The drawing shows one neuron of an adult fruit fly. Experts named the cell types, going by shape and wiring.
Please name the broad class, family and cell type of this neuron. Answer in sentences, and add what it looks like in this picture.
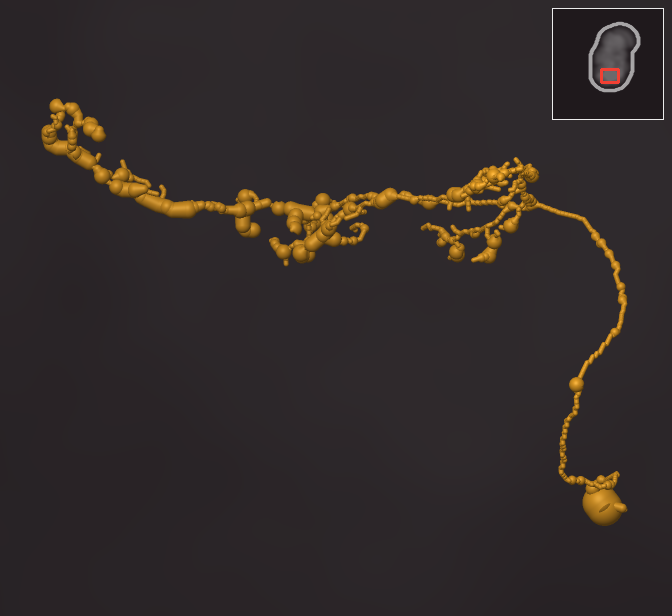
It is a nerve-cord intrinsic neuron. The family is hemilineage 14A. Its cell type is IN14A086. The cell body is at the lower right of the picture. The picture shows dozens of branch ends.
